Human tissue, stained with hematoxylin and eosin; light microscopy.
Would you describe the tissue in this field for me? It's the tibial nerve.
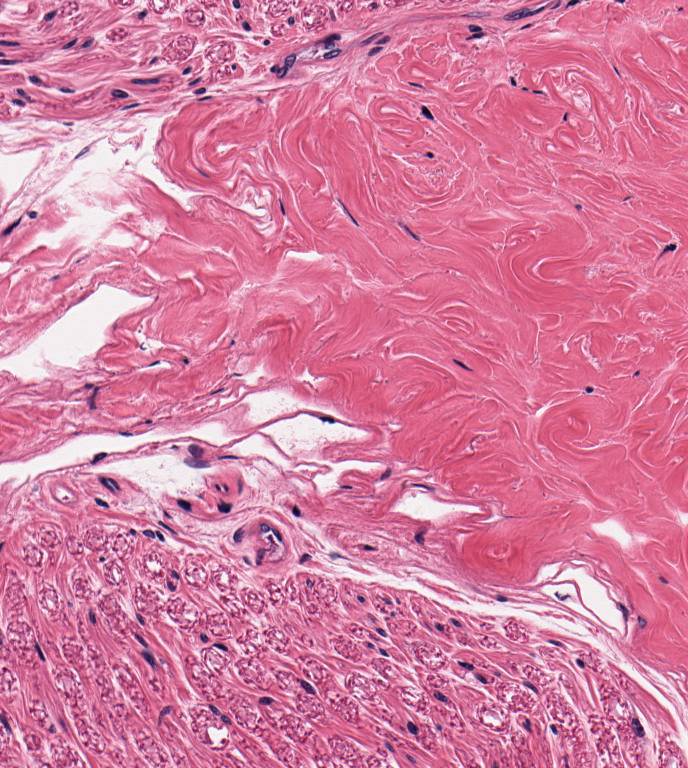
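Dense pink collagenous tissue occupies the centre and right of the field, between a band of finer fibres along the top and another along the bottom. In the centre its bundles are wavy and swirl in many directions rather than running parallel. Nuclei within it are sparse, small, dark and elongated. At the lower left, just above the lower band of fibres, a few small vessels lie in looser tissue.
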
